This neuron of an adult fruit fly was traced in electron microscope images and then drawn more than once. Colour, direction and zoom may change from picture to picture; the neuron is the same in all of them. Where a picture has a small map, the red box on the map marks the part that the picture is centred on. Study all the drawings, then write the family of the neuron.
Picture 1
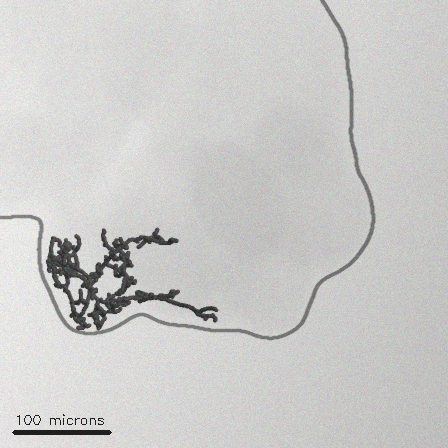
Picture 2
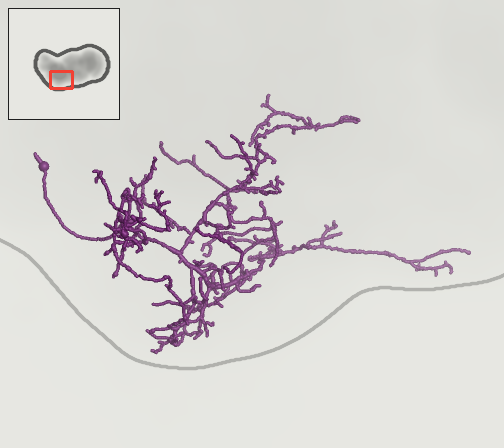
hemilineage 20A.22A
